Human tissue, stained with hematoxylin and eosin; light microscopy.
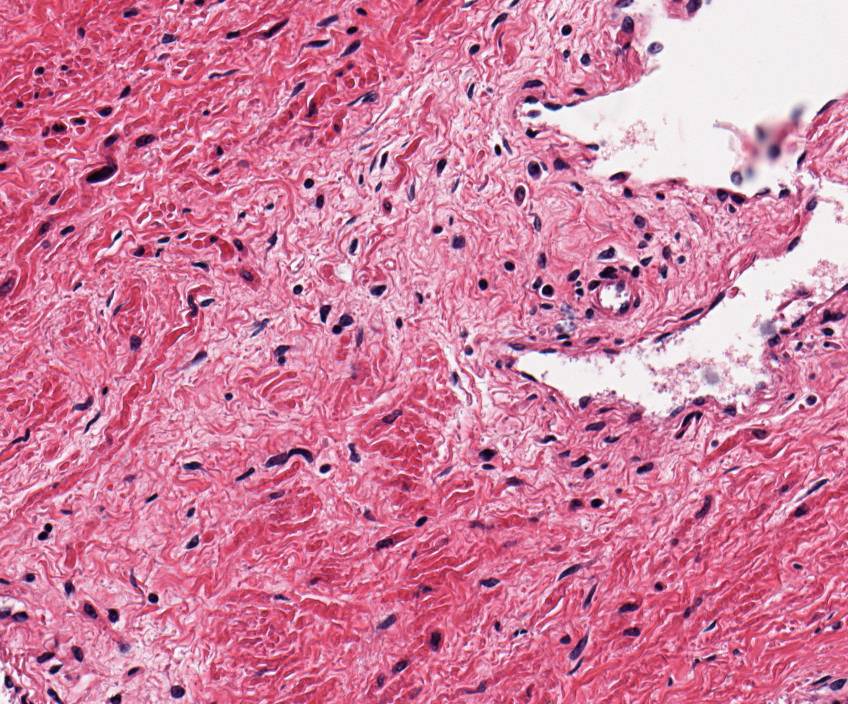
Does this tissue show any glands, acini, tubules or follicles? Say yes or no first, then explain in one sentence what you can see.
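No. No epithelium or glands are present anywhere in the field.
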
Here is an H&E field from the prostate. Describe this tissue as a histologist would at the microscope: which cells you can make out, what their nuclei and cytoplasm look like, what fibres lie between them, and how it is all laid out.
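Collagen in wavy bundles, running in varied directions rather than one orientation. Fibroblasts scattered; nuclei small, dark, elongated. Flattened nuclei lie along the tissue edge bordering the upper right space. Fat cells absent.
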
